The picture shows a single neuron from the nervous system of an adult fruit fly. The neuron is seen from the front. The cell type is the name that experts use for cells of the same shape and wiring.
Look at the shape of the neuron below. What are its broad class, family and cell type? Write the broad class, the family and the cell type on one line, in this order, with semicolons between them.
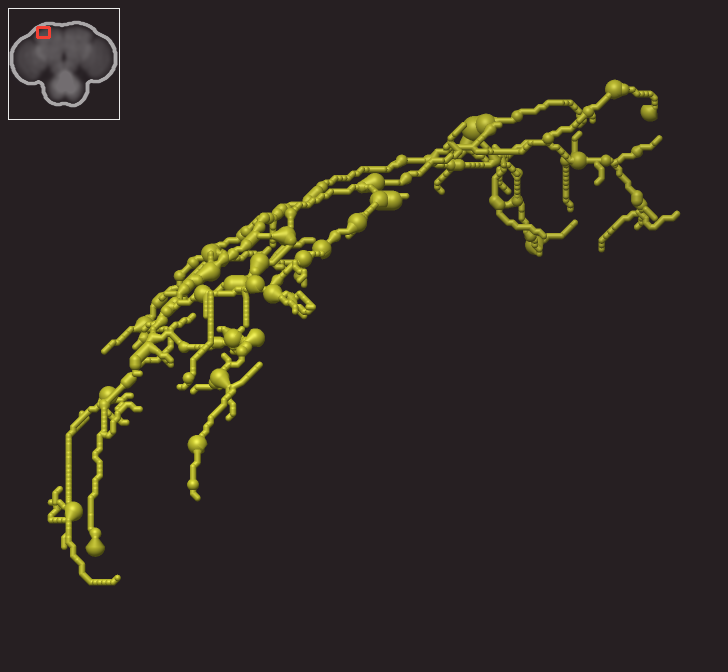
central-brain intrinsic neuron; hemilineage LHd2; CB1154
